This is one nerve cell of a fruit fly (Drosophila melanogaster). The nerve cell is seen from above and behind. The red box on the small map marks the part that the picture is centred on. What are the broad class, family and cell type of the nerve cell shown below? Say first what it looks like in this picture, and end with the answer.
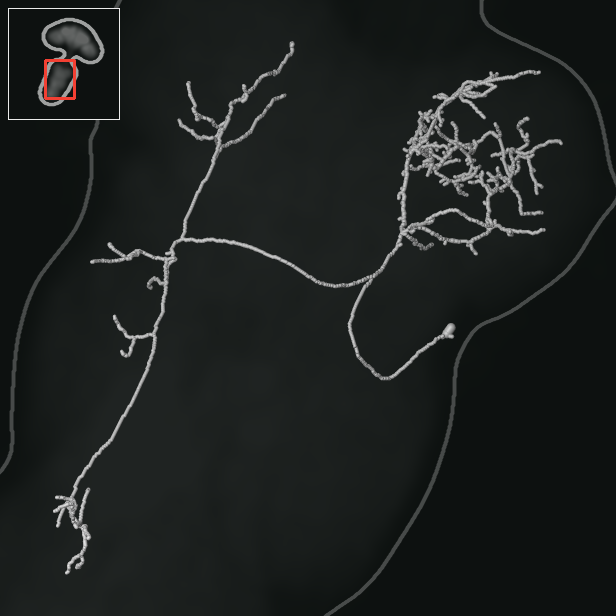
It is in the nerve cord and does not reach the brain. The cell body is on the right of the picture. The picture shows dozens of branch ends. It is a nerve-cord intrinsic neuron. The family is hemilineage 08B. It is of cell type IN08B046.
